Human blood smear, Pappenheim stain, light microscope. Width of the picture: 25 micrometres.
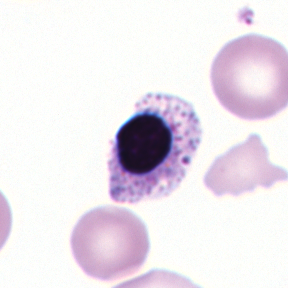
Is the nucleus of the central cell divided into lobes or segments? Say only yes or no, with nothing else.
No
